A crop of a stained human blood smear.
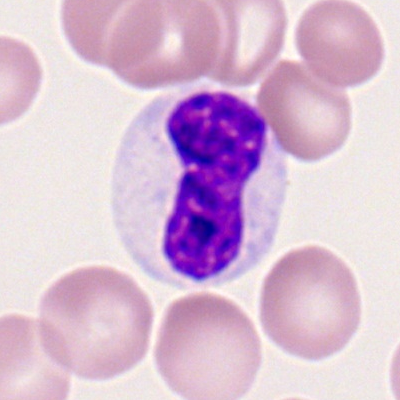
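Band neutrophil, the central cell. Its outline looks smooth and oval, and the nucleus seems elongated from top to bottom. The chromatin appears dark purple and coarsely clumped. I can't make out any nucleoli.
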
